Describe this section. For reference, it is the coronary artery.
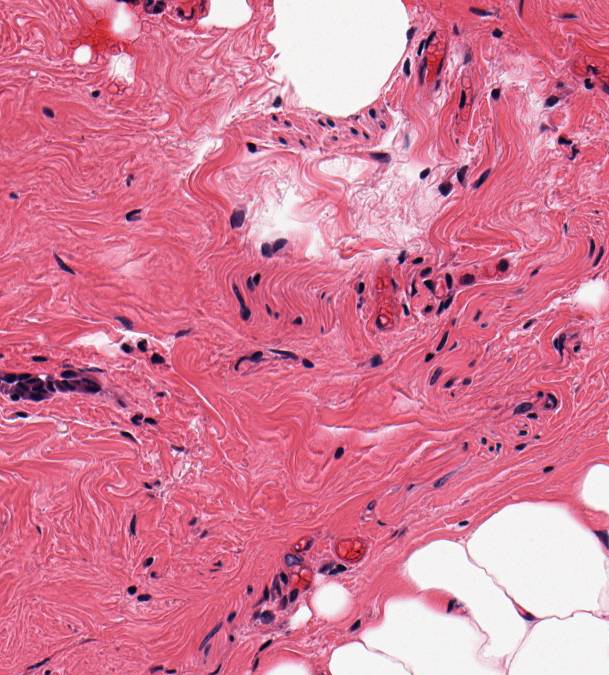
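Dense pink collagen bundles make up most of the field, running wavy in many directions. Between them lie sparse fibroblast nuclei, small, dark and spindle-shaped. Empty rounded adipocyte spaces occur at the bottom right corner and at the top centre. At the left edge, about mid-height, a small cluster of crowded, dark, elongated nuclei is present.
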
